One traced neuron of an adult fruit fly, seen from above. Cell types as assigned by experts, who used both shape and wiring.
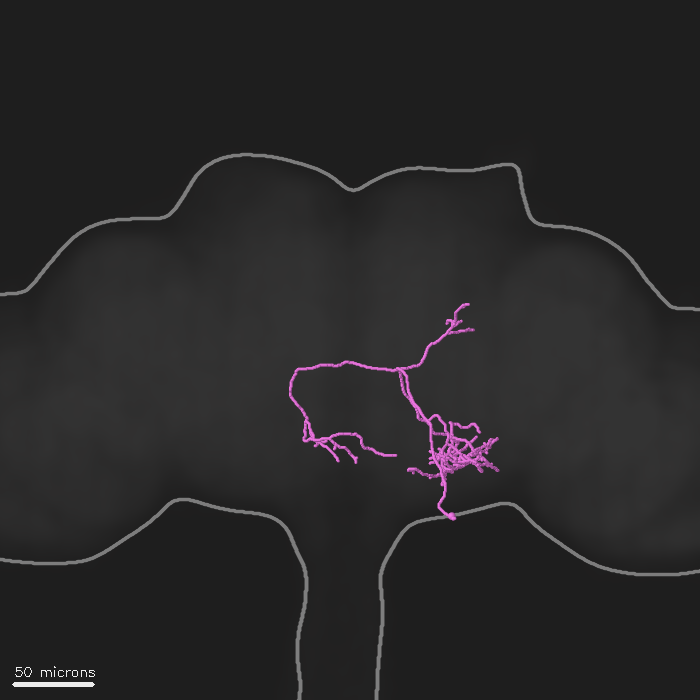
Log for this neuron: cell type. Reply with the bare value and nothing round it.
PS210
